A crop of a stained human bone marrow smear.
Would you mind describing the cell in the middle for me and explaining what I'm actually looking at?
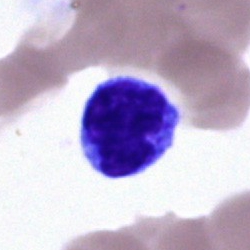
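Smooth outline, round to slightly oval. Chromatin dense, dark purple, coarsely clumped. No nucleoli seen in the nucleus. No granules visible in the cytoplasm. Lymphocyte.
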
